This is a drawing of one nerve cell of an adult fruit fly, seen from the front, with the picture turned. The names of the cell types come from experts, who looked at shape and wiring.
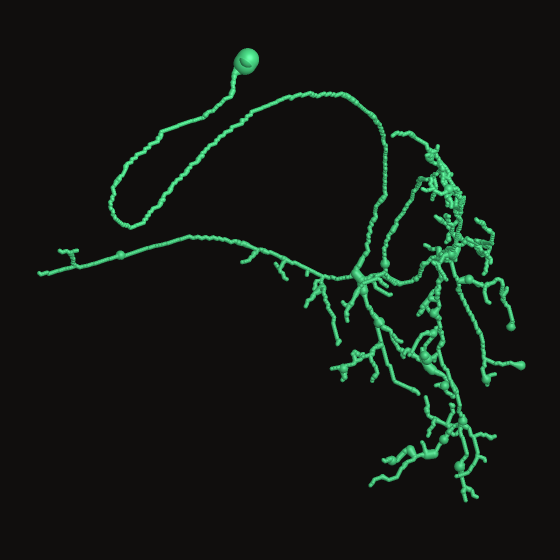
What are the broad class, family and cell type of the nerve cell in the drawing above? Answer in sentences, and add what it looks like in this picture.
It is a central-brain intrinsic neuron. Its family is hemilineage SLPav2. The cell type is SLP088_a. The cell body is at the top of the picture. The picture shows dozens of branch ends.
